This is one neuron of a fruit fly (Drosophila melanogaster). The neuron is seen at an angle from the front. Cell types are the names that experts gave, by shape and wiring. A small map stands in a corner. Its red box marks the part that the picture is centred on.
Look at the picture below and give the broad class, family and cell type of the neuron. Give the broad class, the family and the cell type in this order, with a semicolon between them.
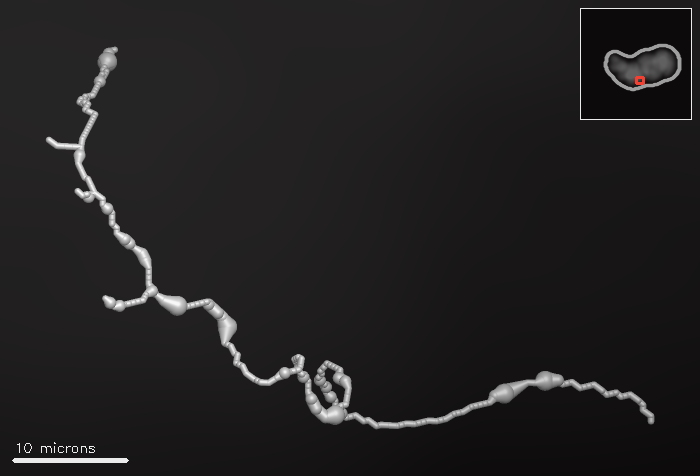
sensory neuron entering the nerve cord; class mechanosensory tactile; SNta29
